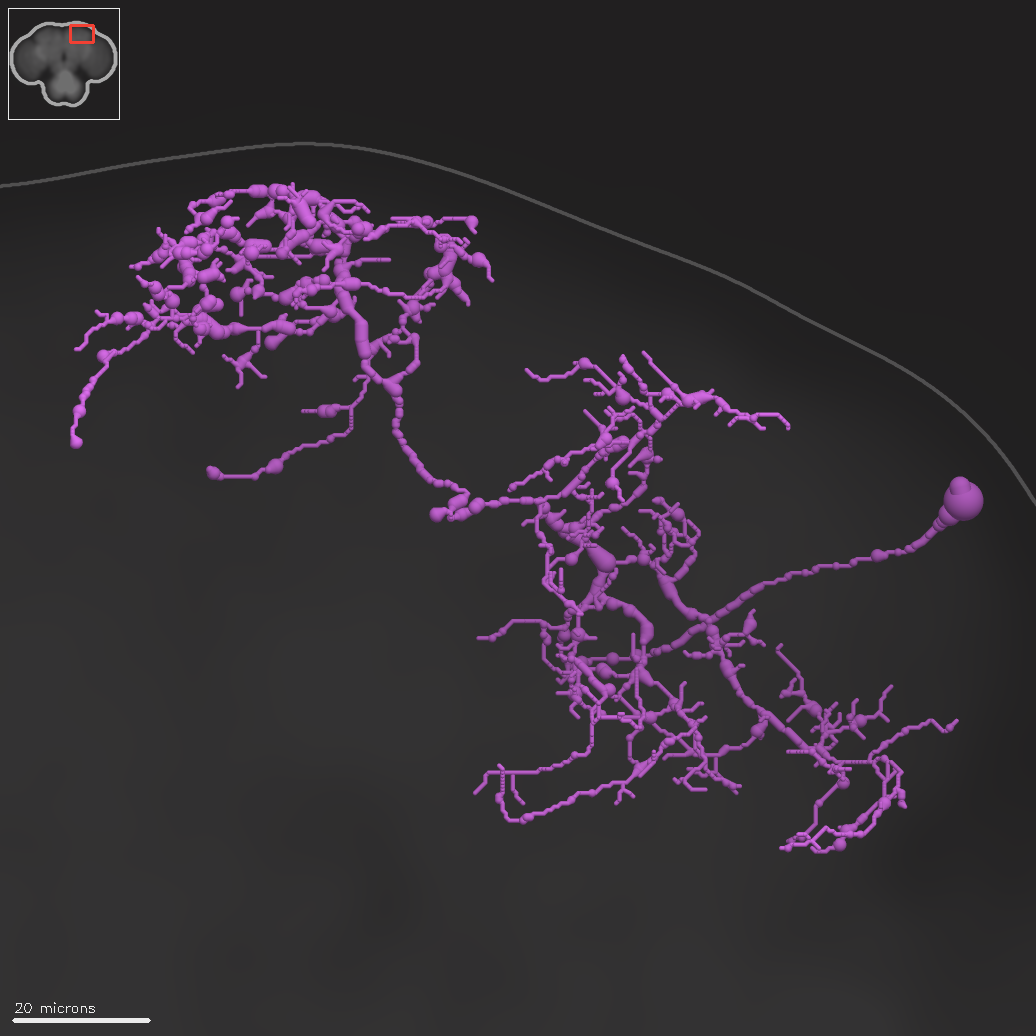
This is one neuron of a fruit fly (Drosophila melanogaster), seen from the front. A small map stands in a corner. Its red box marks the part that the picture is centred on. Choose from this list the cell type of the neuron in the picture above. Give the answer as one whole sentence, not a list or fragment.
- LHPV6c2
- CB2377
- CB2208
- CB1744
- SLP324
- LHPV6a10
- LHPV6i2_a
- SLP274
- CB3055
This neuron belongs to the cell type LHPV6i2_a.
